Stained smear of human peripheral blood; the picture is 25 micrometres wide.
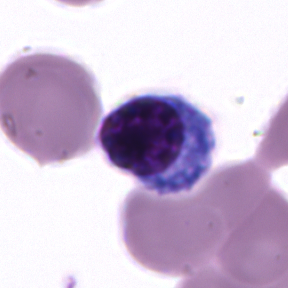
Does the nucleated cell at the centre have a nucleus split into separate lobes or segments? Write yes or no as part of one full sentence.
No, the cell's nucleus forms one compact piece that is round, oval or kidney-shaped.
